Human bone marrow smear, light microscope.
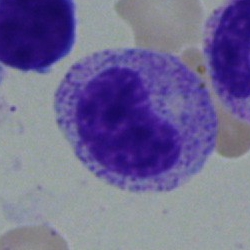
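Metamyelocyte, the central cell of this stained human bone marrow smear, its smooth outline round to slightly oval. The nucleus is kidney-shaped, indented on its right side, and sits off-centre toward the left of the cell. Its chromatin is dark purple with patchy clumping.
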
